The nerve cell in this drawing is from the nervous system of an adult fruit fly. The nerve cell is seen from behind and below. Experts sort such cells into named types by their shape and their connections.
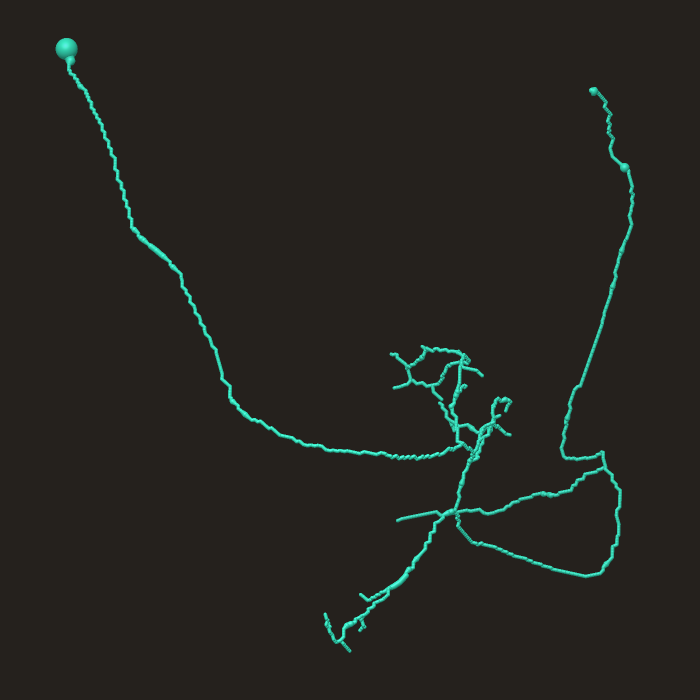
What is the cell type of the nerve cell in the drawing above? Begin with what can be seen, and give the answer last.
Its cell body lies at the upper left of the picture. As drawn here it is about as wide as it is tall. Its broad class is central-brain intrinsic neuron. It is of cell type FS3_d.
